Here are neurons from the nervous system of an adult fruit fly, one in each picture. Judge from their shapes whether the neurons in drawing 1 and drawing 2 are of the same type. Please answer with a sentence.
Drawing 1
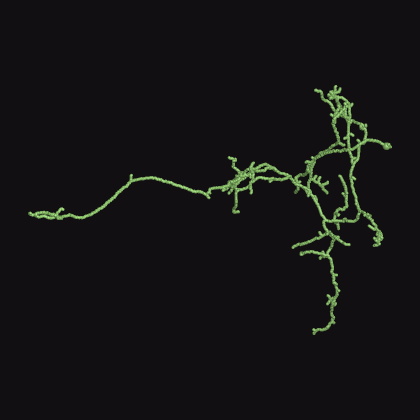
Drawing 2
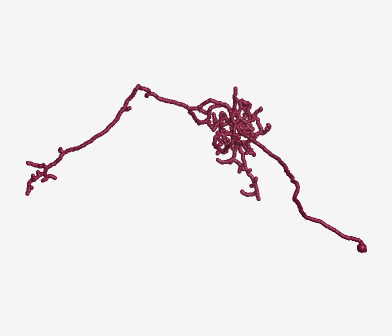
They are of different cell types.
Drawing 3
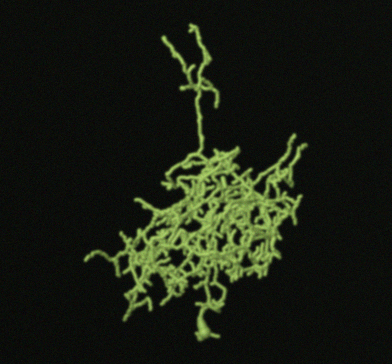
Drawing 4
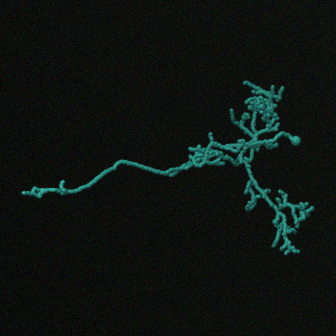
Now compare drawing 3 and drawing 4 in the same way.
They are of different cell types.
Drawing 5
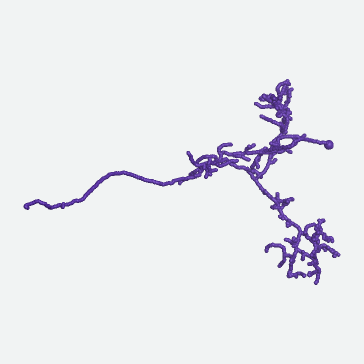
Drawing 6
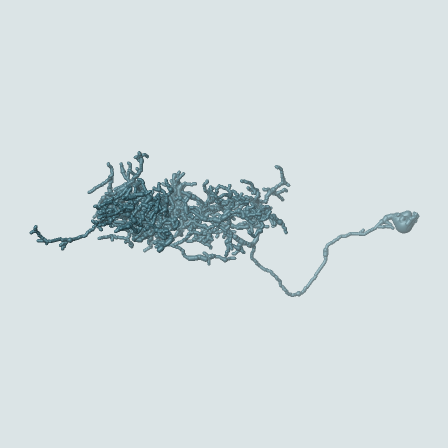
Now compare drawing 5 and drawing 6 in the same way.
They are of different cell types.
